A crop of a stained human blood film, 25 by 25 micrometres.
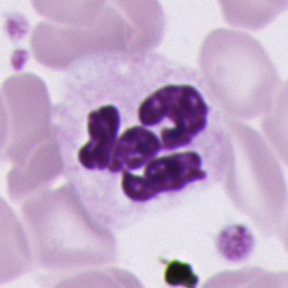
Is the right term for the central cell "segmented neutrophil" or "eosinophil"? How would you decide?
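Segmented neutrophil, not eosinophil, is the answer here. Look first at the granules: they are fine and faintly lilac, set in plentiful, pale pinkish-lilac cytoplasm.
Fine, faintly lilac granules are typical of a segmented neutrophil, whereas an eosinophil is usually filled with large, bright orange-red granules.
Now the nucleus: it is split into several separate lobes, gathered in the centre of the cell.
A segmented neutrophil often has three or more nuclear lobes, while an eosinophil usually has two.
Both points favour the segmented neutrophil.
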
